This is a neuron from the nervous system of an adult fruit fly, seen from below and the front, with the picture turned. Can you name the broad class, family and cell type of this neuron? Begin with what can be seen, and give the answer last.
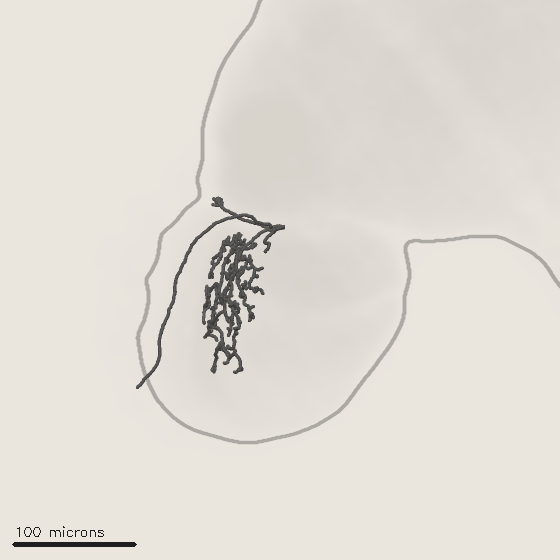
It lies in the brain. By the scale bar it is about 160 microns tall in this view. This is an optic-lobe intrinsic neuron. Its family is Lat. It is of cell type Lat4.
